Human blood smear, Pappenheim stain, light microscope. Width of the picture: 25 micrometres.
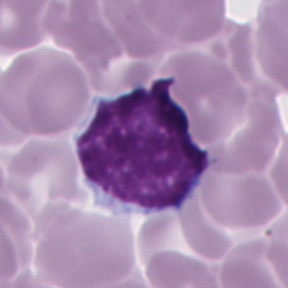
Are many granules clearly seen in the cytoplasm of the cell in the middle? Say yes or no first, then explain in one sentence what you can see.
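No. No granules are seen in the cytoplasm.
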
